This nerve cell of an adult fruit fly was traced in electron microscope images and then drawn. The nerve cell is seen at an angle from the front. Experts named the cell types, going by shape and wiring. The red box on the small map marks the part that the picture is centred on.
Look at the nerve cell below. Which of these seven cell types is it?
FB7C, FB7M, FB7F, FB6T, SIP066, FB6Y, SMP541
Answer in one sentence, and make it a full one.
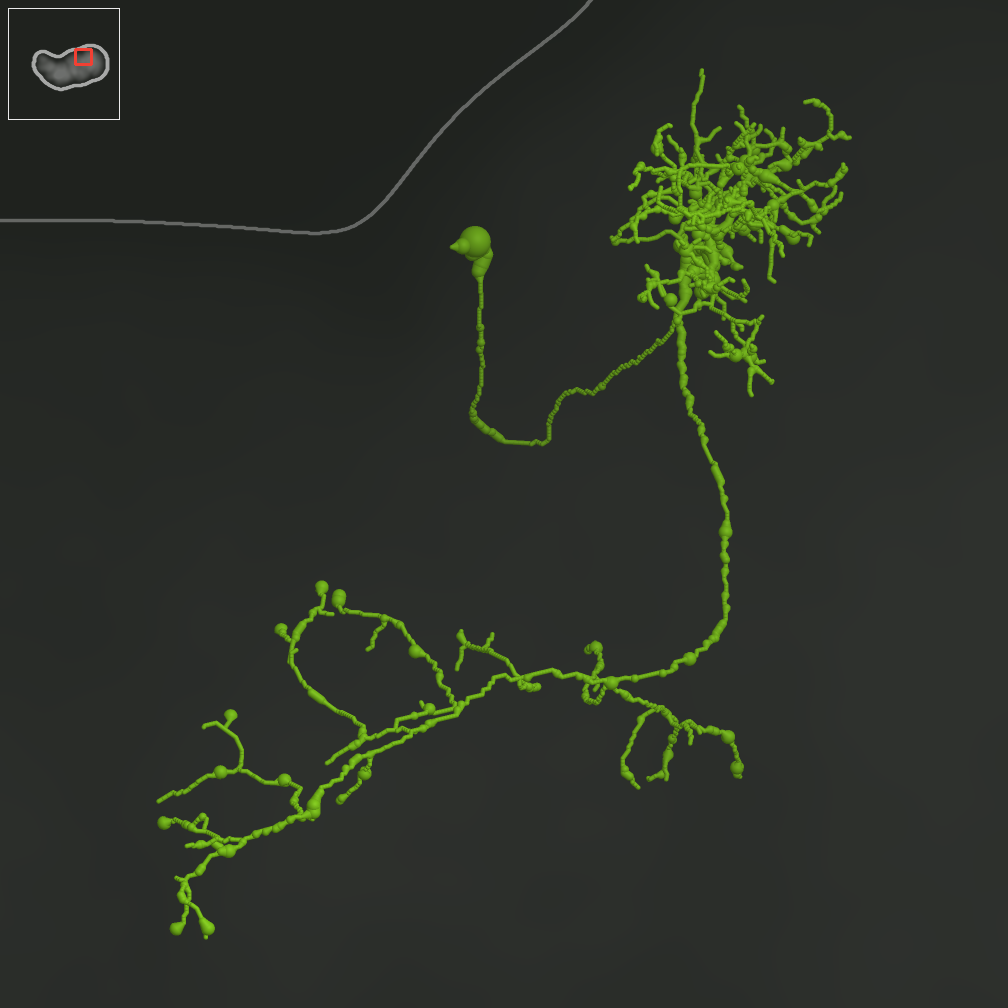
Classified by cell type, this neuron is FB6T.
